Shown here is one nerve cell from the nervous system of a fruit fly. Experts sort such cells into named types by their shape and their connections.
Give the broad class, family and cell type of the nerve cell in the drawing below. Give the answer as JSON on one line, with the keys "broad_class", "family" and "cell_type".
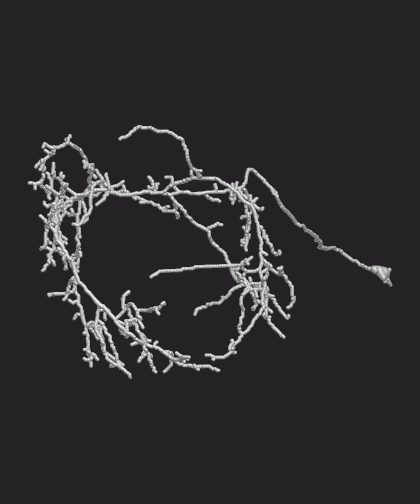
{"broad_class": "nerve-cord intrinsic neuron", "family": "hemilineage 03A", "cell_type": "IN03A030"}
